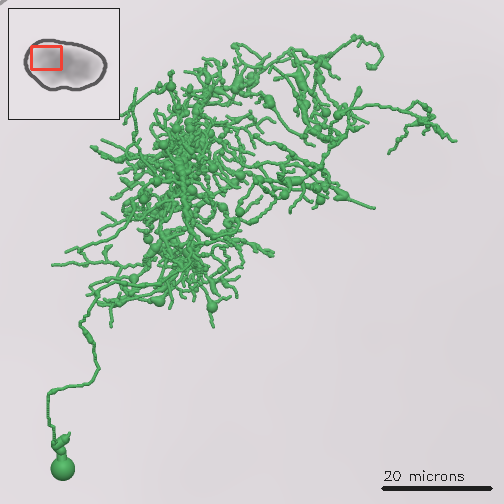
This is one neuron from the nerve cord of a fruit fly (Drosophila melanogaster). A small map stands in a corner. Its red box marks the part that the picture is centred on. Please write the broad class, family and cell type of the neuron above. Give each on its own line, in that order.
nerve-cord intrinsic neuron
hemilineage 00A
IN00A027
